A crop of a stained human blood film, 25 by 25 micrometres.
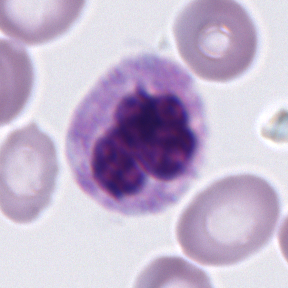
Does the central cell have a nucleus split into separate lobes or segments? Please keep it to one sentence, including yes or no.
Yes, within this cell the nucleus is divided into lobes.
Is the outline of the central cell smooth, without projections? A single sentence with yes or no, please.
Yes, a smooth outline without projections belongs to this cell.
